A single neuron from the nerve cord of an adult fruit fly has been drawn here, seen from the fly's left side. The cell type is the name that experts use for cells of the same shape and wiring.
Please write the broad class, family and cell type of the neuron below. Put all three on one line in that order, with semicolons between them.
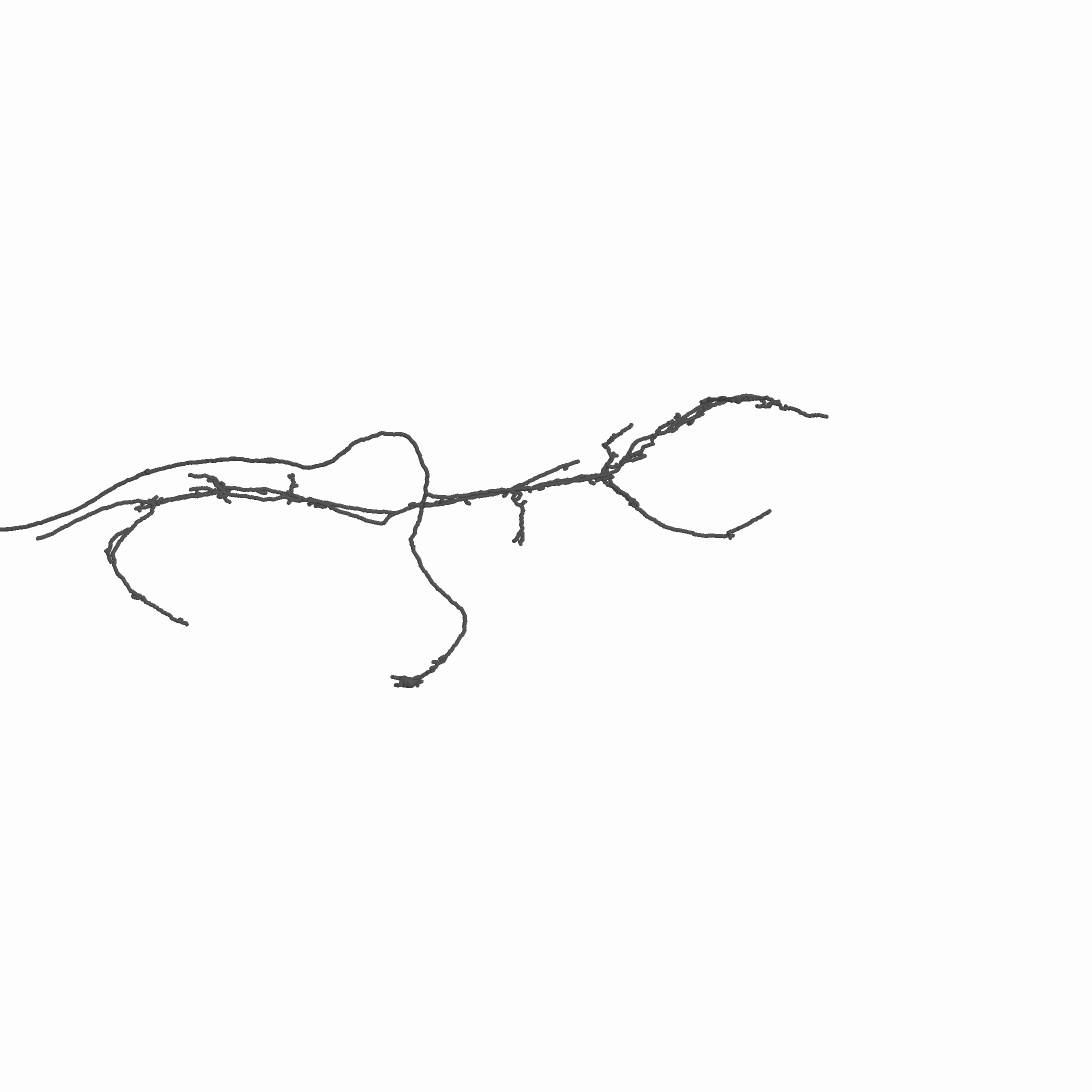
ascending neuron; hemilineage 27X; AN27X018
